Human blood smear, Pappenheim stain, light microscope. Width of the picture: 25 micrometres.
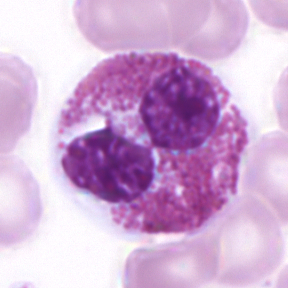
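Eosinophil in a stained peripheral blood smear. First, the cell measures about 17 micrometres across. Next, its two nuclear lobes lie at the lower left and upper right, and the chromatin is dense and dark purple. Last, the cytoplasm is packed with orange-red granules that are coarse, round and of fairly even size.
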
